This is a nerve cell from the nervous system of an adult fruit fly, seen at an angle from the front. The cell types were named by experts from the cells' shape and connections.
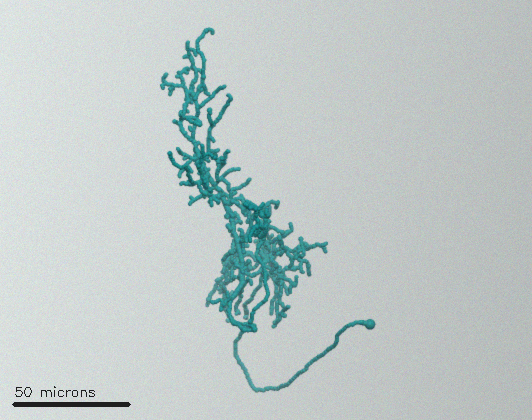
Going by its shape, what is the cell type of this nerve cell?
GNG637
